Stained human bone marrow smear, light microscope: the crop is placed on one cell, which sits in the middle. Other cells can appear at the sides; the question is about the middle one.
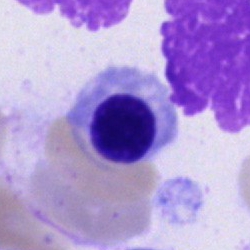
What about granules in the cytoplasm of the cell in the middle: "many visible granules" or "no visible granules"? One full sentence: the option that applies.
There are no visible granules in its cytoplasm.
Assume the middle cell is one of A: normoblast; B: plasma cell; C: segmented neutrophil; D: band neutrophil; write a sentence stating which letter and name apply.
The cell in the middle is correctly identified as a normoblast in option A.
